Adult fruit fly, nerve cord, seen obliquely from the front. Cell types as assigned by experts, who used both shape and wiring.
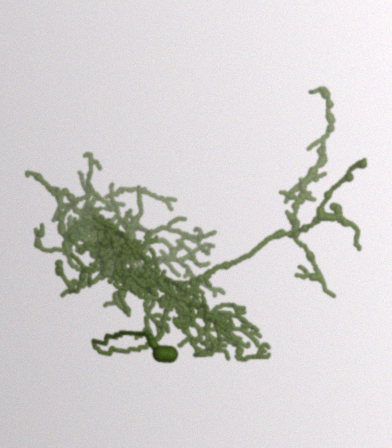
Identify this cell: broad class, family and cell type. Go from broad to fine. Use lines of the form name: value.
broad class: nerve-cord intrinsic neuron
family: hemilineage 13B
cell type: IN13B025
